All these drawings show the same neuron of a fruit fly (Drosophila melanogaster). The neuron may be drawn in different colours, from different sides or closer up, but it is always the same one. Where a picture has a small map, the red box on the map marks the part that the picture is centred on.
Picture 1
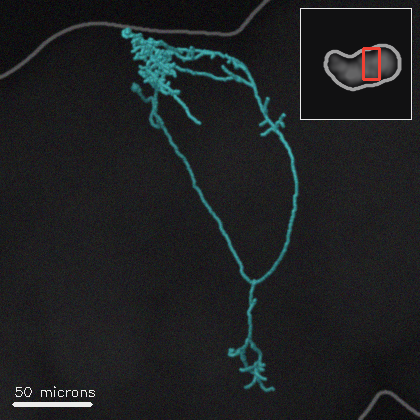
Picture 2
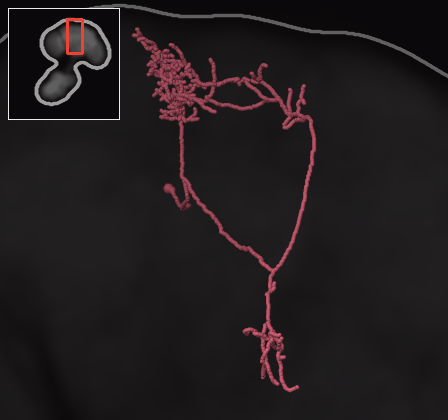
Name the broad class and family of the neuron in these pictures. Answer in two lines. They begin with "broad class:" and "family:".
broad class: central-brain intrinsic neuron
family: hemilineage DM2_central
